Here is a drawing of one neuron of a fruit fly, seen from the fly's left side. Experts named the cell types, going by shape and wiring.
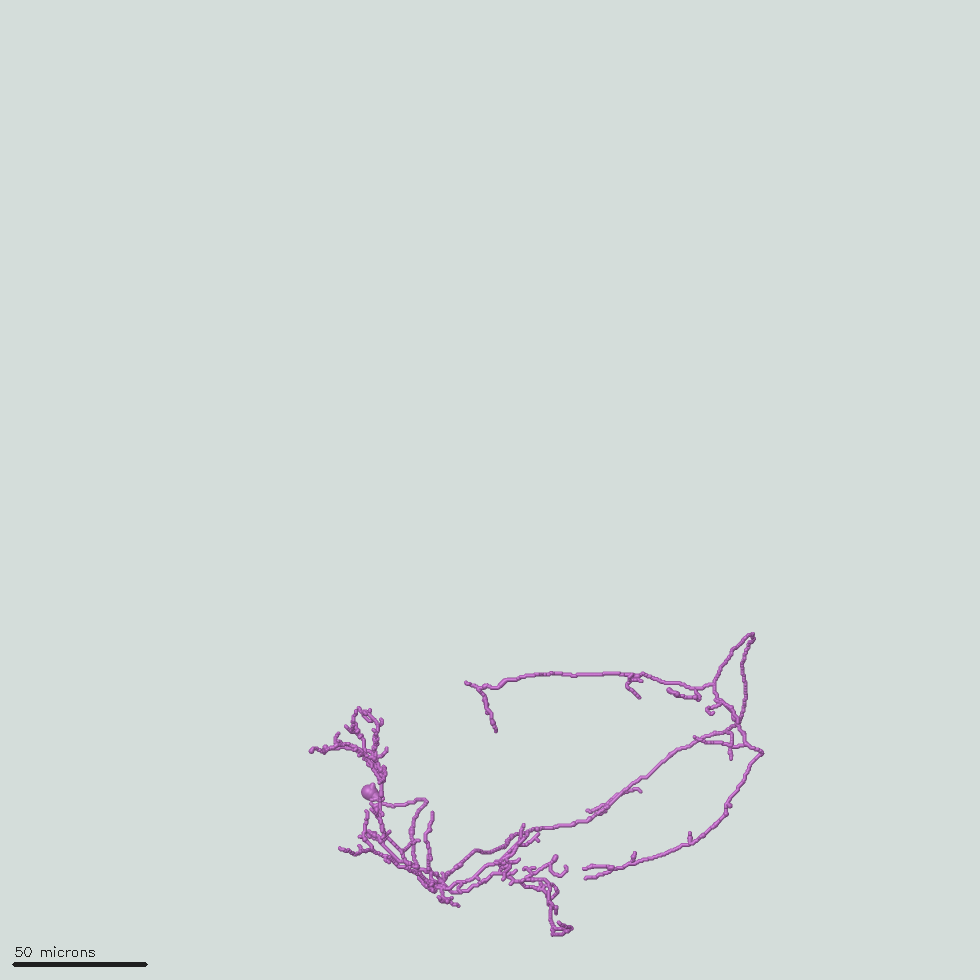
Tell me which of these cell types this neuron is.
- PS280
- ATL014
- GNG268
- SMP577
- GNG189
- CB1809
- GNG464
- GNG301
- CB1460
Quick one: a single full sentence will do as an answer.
The cell type this neuron represents is GNG268.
